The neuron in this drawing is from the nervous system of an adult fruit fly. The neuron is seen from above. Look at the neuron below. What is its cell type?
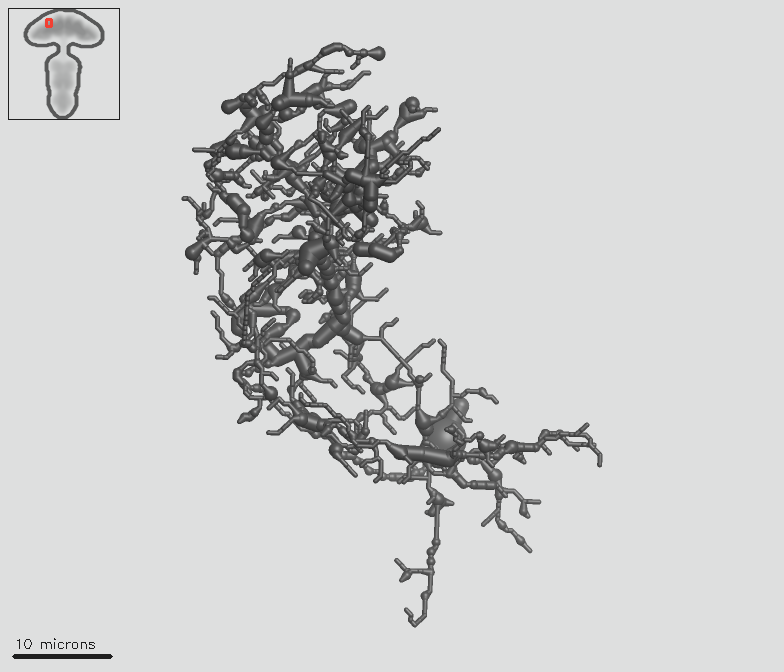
CB1678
